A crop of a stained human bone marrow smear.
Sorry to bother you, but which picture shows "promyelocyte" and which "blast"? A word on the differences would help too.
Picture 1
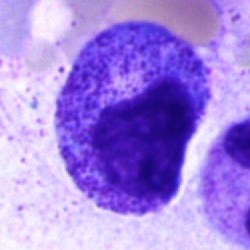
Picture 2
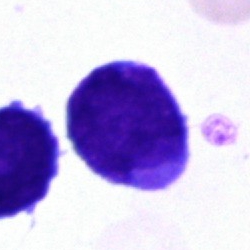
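Promyelocyte in picture 1, blast in picture 2. Both are oval; the promyelocyte's border is intact, and the blast's outline is smooth. In the promyelocyte the nucleus lies off-centre toward the lower right, its chromatin dense and dark purple.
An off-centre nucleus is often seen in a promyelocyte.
No clear vacuoles in its cytoplasm, and part of another nucleated cell is cut off at the right edge. In the blast the nucleus fills most of the cell and is deep dark purple throughout, leaving just a small crescent of paler blue cytoplasm at the lower right.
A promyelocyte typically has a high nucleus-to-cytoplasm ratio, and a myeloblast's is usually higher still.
No granules show in that visible cytoplasm.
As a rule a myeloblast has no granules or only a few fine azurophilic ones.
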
